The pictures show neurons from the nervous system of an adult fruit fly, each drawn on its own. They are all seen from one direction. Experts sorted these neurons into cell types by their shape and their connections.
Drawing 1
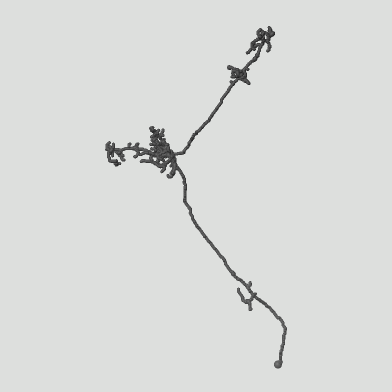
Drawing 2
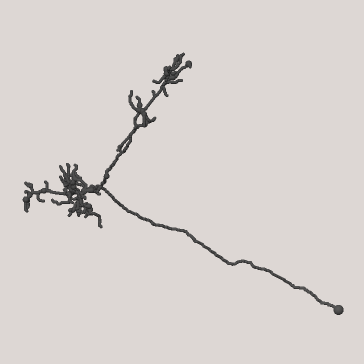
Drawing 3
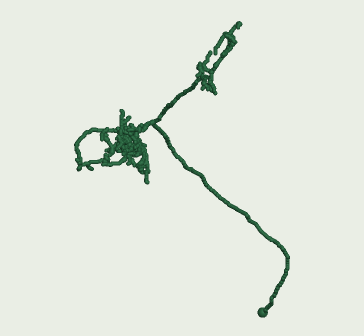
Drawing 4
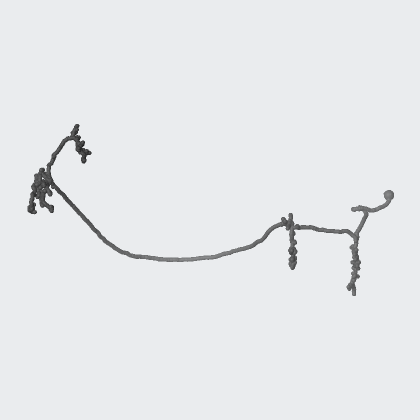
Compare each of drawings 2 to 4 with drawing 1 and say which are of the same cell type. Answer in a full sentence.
Drawing 2 and drawing 3 are of the same cell type.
